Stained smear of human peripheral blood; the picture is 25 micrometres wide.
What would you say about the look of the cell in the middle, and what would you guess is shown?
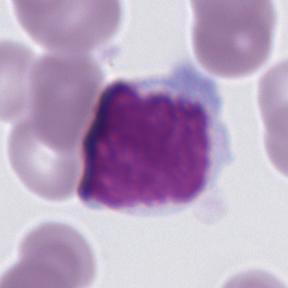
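The nucleus has a roughly squarish outline and is about 12 micrometres across. Its chromatin is mottled, with small lighter patches scattered through it. On the left side, the nucleus reaches almost to the cell edge. The cytoplasm is pale greyish blue. This is a large granular lymphocyte.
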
